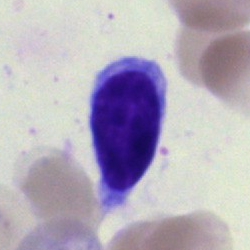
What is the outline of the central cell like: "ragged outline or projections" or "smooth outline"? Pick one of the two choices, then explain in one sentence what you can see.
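Ragged outline or projections. A short tail of cytoplasm extends downward from the lower end of the cell.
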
